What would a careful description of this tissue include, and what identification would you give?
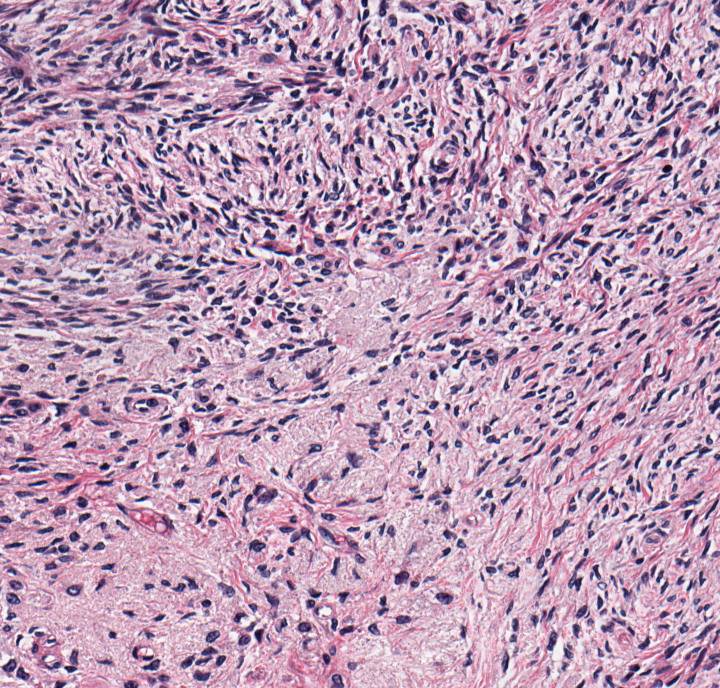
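I notice denser cellular areas, mostly in the upper half, alternating with paler, less cellular zones in the centre and lower left. The cells are mainly spindle-shaped, their elongated dark nuclei often tapered or wavy. Up top they gather into short fascicles running in varying directions. Cytoplasm is scant and pale pink, with indistinct borders. This is ovary.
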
